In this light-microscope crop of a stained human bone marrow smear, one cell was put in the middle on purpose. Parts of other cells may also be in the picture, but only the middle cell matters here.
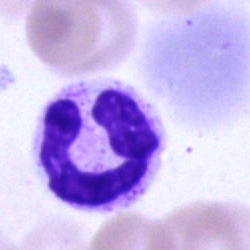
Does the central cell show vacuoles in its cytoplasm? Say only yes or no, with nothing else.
No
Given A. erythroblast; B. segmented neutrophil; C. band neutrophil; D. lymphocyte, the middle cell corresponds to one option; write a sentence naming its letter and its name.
Given that the cell in the middle is a segmented neutrophil, option B is correct.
